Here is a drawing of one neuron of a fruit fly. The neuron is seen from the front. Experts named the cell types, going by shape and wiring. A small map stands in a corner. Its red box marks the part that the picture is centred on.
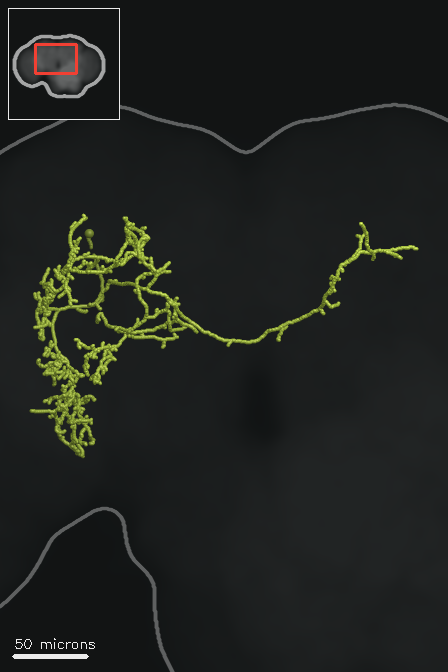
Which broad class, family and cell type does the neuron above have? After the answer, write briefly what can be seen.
Its broad class is central-brain intrinsic neuron. Its family is hemilineage DL2_ventral. Its cell type is AVLP737m. By the scale bar it is about 250 microns wide in this view. Dozens of branch ends can be seen.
